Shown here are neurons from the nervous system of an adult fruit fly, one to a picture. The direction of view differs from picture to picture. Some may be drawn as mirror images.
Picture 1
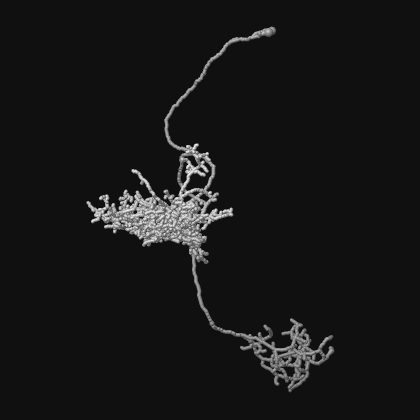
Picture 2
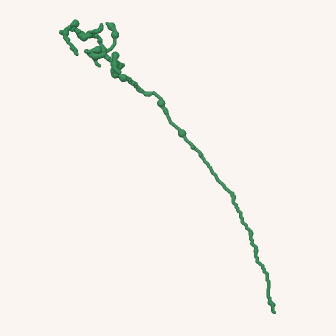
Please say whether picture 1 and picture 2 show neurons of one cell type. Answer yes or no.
no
